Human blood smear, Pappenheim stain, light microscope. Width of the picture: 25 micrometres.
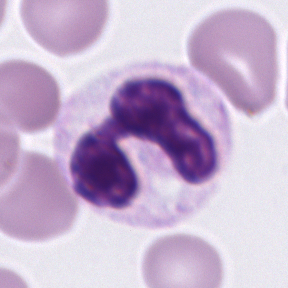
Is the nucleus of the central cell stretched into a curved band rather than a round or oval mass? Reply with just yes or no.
Yes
